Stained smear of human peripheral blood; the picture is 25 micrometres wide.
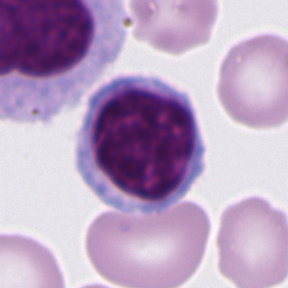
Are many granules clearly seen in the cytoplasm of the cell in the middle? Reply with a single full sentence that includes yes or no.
No, this cell has a cytoplasm without visible granules.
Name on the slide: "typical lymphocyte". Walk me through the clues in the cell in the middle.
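Outline roughly round; nucleus round, without indentation. Cytoplasm pale blue, present only as a narrow rim around the nucleus. Nucleus about 10 micrometres across, filling about 70% of the cell's area.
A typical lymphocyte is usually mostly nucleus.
Fits: the nucleus taking up about 70% of the area, leaving only a narrow cytoplasmic rim.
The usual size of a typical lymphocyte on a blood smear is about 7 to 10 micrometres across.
Does not fit: this cell measures about 12 micrometres across, above that range.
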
